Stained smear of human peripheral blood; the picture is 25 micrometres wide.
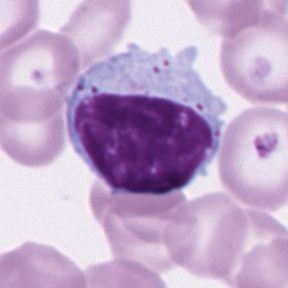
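Large granular lymphocyte in a stained smear of peripheral blood. Its nucleus lies toward the bottom of the cell, measures about 12 by 9 micrometres and fills about 60% of the cell's area; note its nearly straight upper border, without a notch. Above it, pale blue cytoplasm forms a broad band holding a few scattered small red-purple granules. Along the upper and right edges, small irregular projections ruffle the cell.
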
